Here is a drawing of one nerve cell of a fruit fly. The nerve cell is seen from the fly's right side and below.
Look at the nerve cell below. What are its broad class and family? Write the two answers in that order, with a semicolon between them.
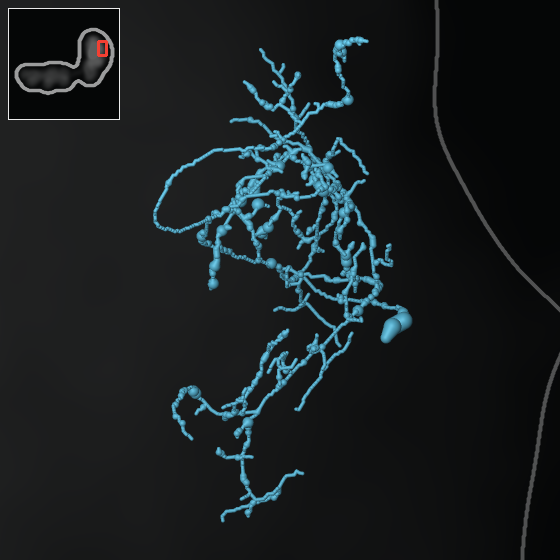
central-brain intrinsic neuron; class DAN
